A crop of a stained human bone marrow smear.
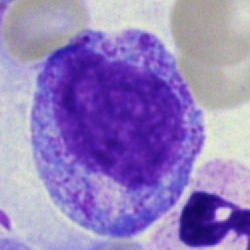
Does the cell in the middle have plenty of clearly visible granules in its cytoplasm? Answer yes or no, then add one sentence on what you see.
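Yes. Reddish-purple granules are scattered through the cytoplasm.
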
